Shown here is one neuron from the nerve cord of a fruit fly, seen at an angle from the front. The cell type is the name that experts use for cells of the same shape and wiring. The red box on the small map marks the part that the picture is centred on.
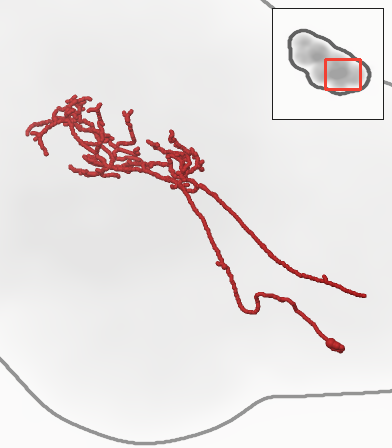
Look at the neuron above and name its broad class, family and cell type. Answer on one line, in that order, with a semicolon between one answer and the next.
ascending neuron; hemilineage 16B; AN16B112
